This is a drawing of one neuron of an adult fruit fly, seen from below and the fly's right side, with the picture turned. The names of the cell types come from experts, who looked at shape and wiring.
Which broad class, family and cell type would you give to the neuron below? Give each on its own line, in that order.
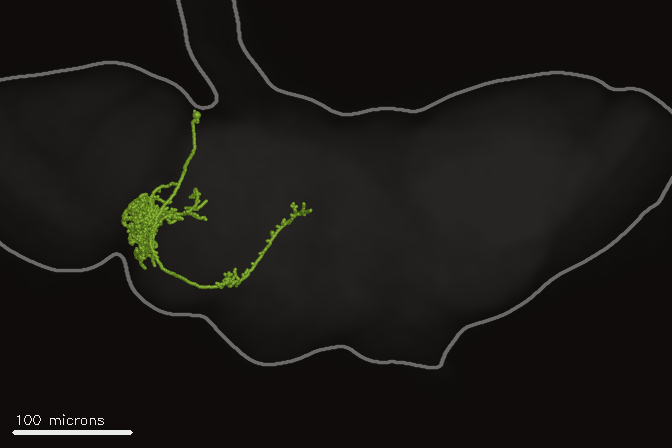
central-brain intrinsic neuron
hemilineage VLPp1
AVLP541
